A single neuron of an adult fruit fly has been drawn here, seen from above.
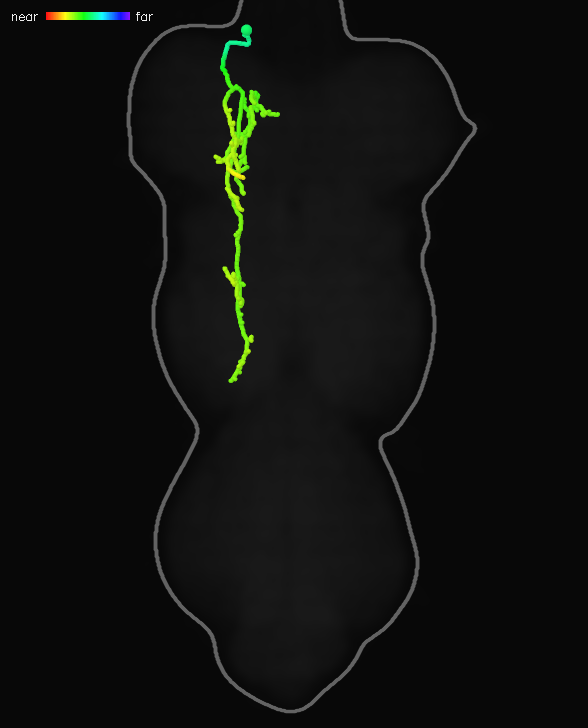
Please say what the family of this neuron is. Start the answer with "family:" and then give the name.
family: hemilineage 16B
